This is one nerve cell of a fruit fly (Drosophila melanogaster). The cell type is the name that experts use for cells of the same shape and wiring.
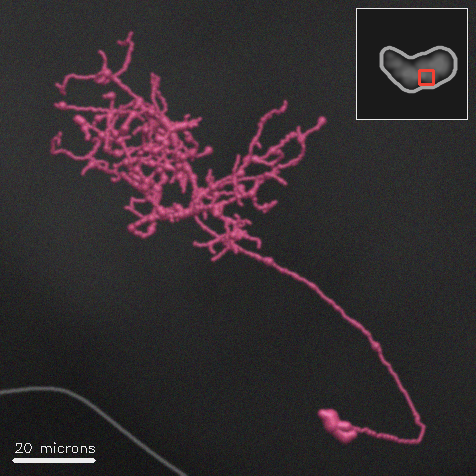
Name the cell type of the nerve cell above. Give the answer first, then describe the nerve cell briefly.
Its cell type is AMMC033. Its broad class is central-brain intrinsic neuron. From top to bottom in the picture it spans about 100 microns. The picture shows dozens of branch ends.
